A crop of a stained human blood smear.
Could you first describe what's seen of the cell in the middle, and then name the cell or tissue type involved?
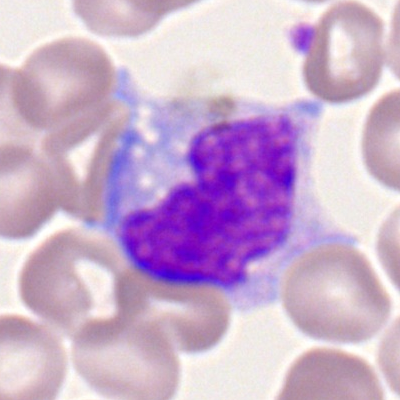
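The nucleus here is folded, with a broad notch on its upper-left side. Its chromatin is clumped, darker purple patches with paler gaps between them. The cytoplasm is a pale greyish blue, and several small clear vacuoles lie in its upper-left part. That's a monocyte.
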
